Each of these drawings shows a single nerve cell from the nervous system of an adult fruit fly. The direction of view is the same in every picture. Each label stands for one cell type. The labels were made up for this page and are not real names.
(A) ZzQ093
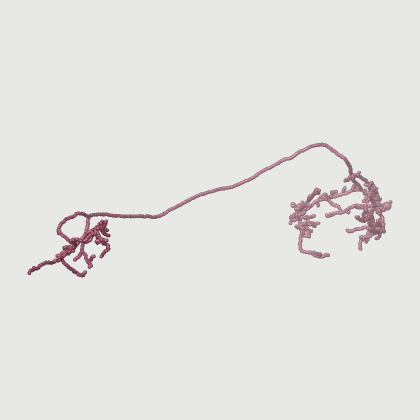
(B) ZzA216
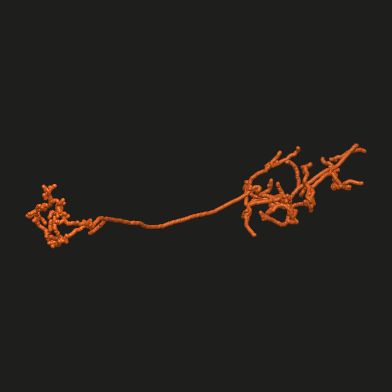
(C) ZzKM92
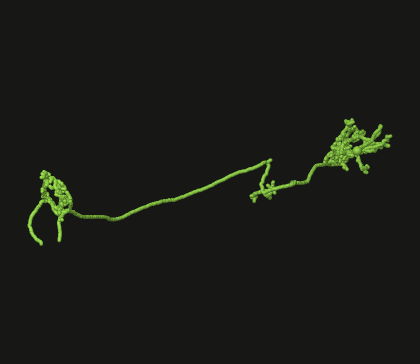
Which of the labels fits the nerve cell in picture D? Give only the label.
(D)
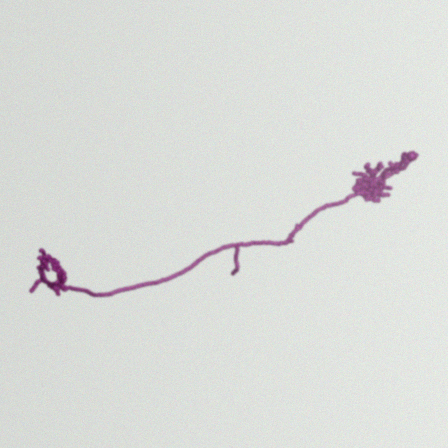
ZzKM92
